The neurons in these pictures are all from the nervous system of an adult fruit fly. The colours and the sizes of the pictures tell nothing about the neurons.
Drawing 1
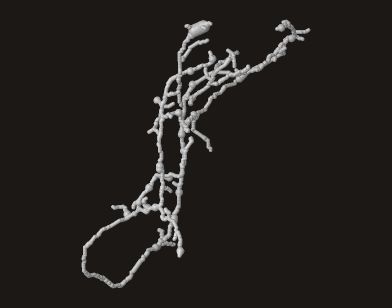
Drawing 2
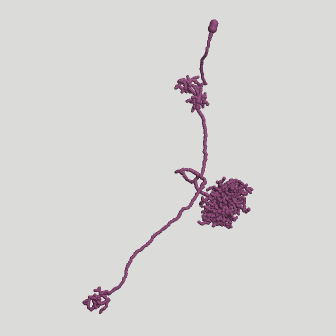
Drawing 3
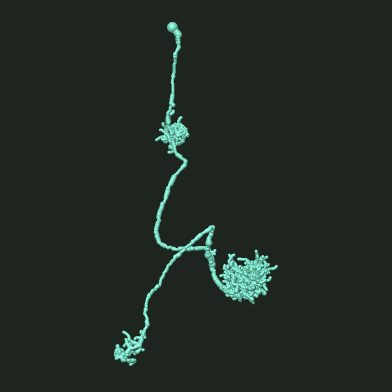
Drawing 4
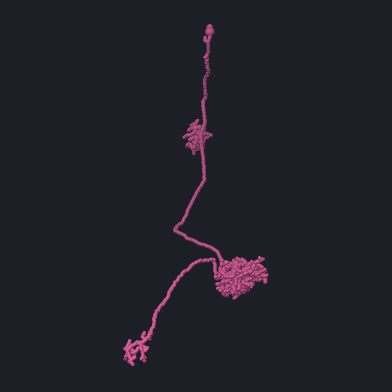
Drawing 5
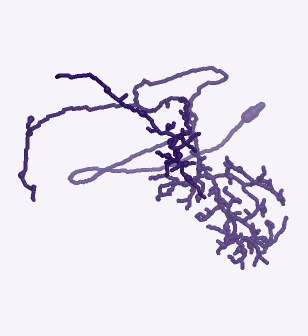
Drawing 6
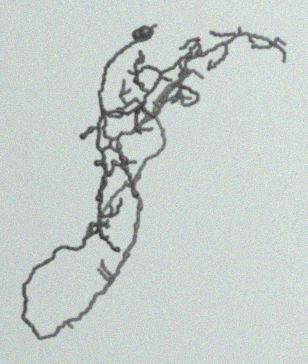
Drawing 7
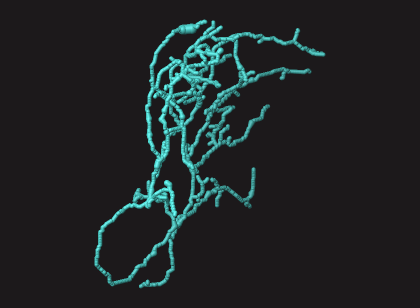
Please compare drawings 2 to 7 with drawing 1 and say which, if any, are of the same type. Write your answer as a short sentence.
Drawing 6 and drawing 7 are of the same cell type.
